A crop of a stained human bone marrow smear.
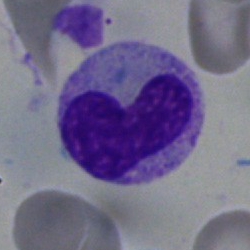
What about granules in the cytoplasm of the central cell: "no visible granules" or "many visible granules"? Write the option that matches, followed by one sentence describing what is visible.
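Many visible granules. Fine purple granules are scattered through the cytoplasm.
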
